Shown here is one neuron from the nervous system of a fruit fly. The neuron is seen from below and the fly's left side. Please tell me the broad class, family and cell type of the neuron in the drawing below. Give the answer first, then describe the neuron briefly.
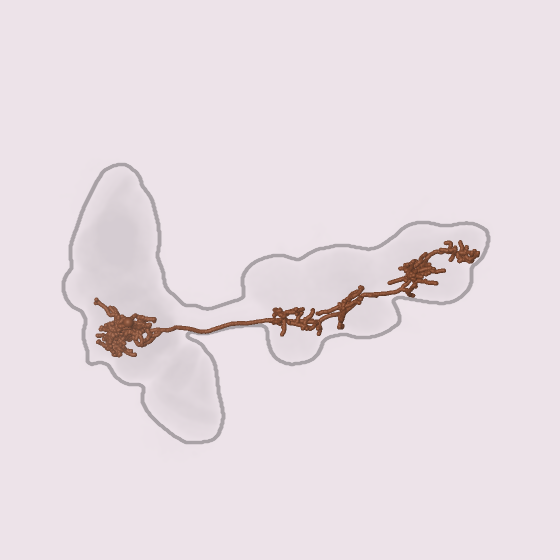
It is a descending neuron. The family is DNg. It is of cell type DNg68. It runs through the neck, between the brain and the nerve cord. The cell body can be seen on the left of the picture.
